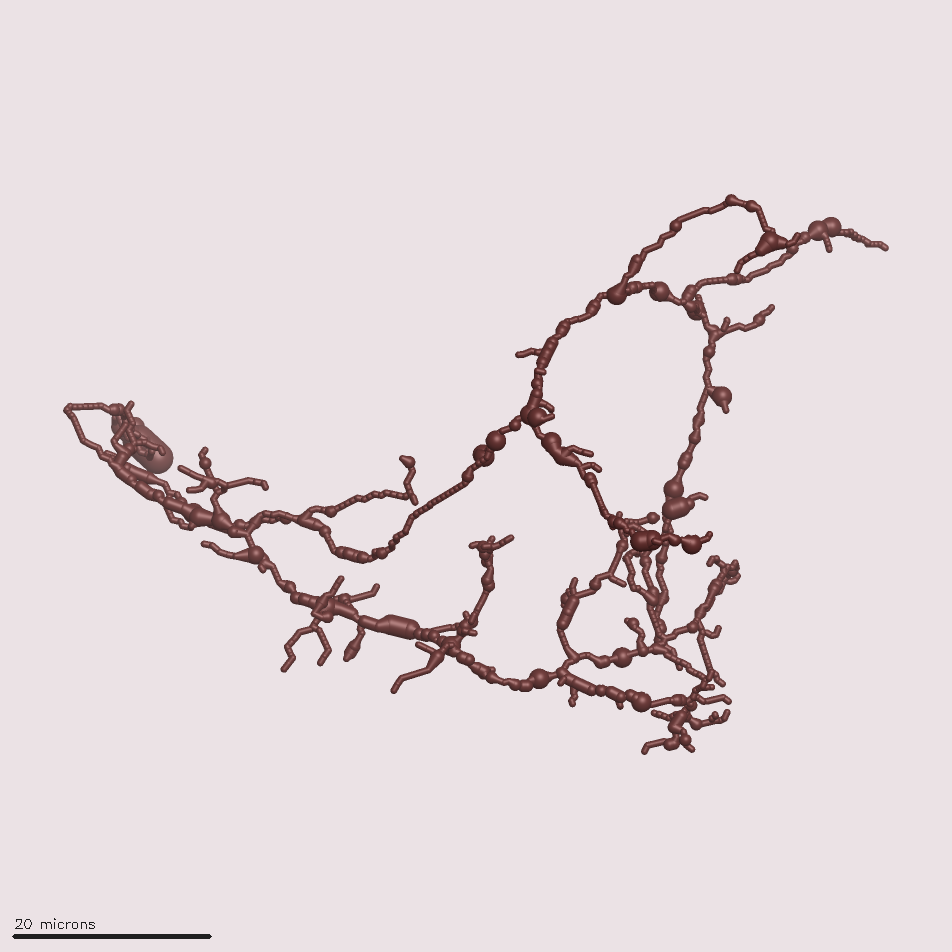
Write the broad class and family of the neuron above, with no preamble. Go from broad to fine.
nerve-cord intrinsic neuron; hemilineage 20A.22A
